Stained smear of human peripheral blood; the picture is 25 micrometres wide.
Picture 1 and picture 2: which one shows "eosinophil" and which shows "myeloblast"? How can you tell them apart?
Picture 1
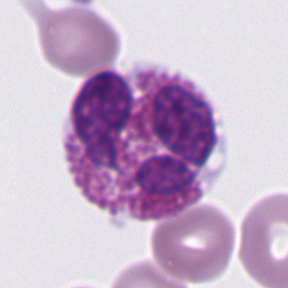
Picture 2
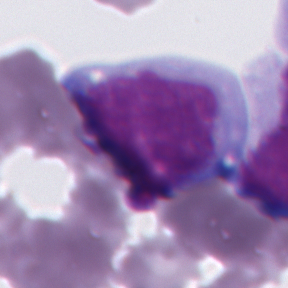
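So, picture 1 is the eosinophil, and picture 2 the myeloblast. The eosinophil's outline is roughly round, while the myeloblast's is irregular and angular, with a single small dark knob bulging from its lower edge.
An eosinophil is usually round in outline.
Inside, the eosinophil's nucleus falls into three separate lobes, the two larger at upper left and upper right and the smallest at lower middle; the myeloblast's nucleus is large and fills most of the cell.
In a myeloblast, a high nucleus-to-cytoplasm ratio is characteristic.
Then the granules: the eosinophil's cytoplasm is densely packed with coarse, rounded, reddish-violet ones, yet the lobe outlines still show clearly, whereas the myeloblast shows none.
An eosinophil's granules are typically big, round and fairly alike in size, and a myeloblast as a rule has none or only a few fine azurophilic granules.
Red cells crowd against the myeloblast's lower and left sides.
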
